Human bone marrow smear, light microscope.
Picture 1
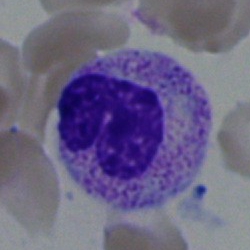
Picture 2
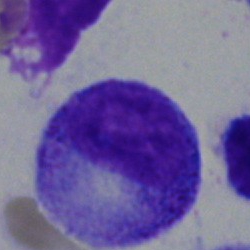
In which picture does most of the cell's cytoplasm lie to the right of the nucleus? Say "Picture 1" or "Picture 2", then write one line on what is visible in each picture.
Picture 1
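In picture 1: The nucleus lies toward the left side of the cell.
In picture 2: The nucleus fills the upper part of the cell, leaving the cytoplasm at the lower left.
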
